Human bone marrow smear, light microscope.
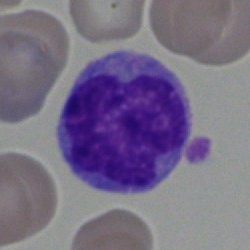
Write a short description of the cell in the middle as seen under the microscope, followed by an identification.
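Smooth at the edge and round, the outline of this cell is regular. Its chromatin is coarse, clumped into dark patches with paler spaces between them. No distinct nucleolus is visible in the nucleus, and no granules are seen in the cytoplasm. The cell is a monocyte.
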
